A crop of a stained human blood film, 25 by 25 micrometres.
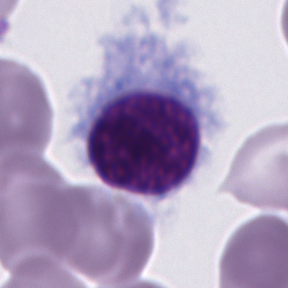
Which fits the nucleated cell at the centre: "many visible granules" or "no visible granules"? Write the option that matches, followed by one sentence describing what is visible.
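No visible granules. The cytoplasm shows no distinct granules.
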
